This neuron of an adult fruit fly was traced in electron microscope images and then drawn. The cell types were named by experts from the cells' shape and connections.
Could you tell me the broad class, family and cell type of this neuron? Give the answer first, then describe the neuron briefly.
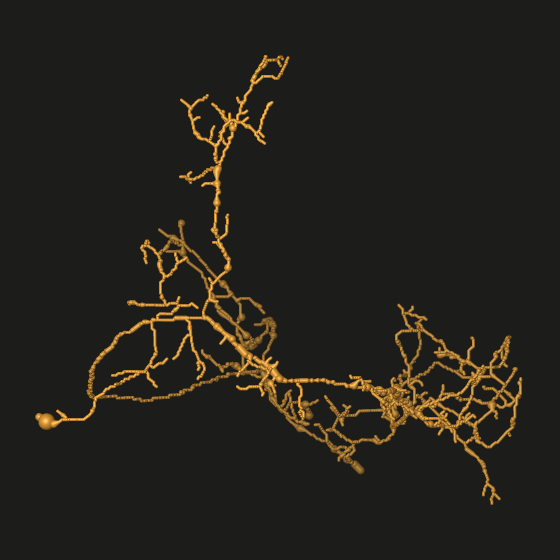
It is a central-brain intrinsic neuron. The family is hemilineage SLPa&l1_anterior. It is of cell type PLP055. The cell body is at the lower left of the picture. As drawn here it is about as wide as it is tall.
